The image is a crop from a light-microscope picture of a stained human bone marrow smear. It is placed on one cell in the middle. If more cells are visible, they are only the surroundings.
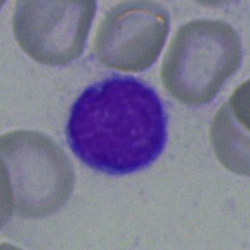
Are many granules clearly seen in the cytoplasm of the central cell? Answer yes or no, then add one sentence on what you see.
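No. No granules are seen in the cell.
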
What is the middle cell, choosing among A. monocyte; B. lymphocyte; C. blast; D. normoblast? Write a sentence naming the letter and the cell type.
The correct option, B, names the middle cell as a lymphocyte.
